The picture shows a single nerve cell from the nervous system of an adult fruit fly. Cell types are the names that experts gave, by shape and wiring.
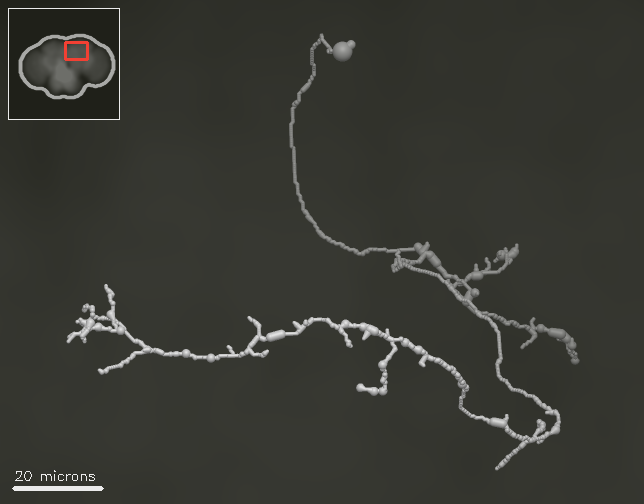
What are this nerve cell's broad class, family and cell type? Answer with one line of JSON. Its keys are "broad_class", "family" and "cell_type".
{"broad_class": "central-brain intrinsic neuron", "family": "class Kenyon Cell", "cell_type": "KCg-d"}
